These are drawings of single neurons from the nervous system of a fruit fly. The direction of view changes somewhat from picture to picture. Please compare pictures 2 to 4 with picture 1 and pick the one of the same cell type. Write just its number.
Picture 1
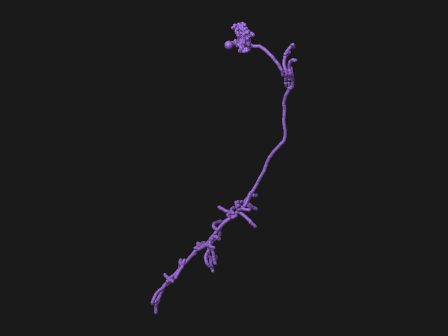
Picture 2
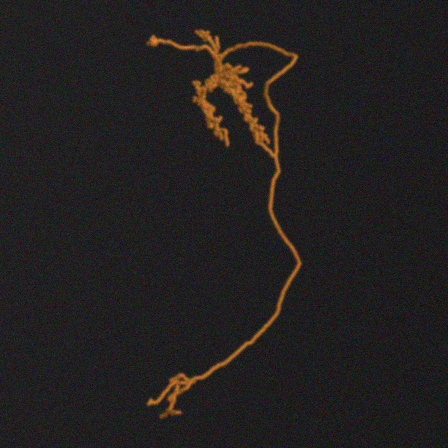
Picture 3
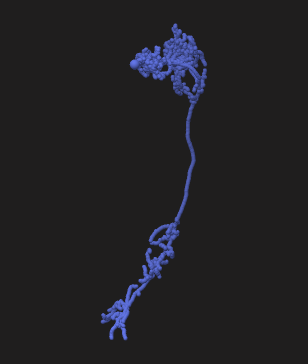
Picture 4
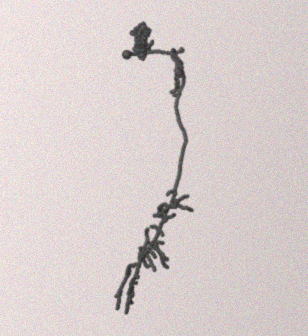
4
